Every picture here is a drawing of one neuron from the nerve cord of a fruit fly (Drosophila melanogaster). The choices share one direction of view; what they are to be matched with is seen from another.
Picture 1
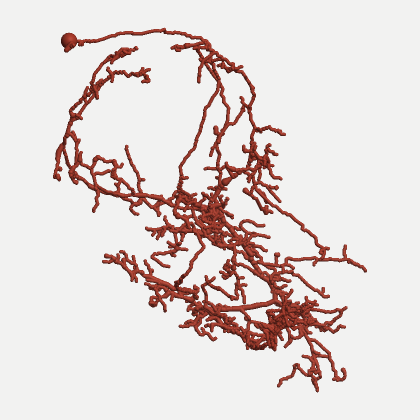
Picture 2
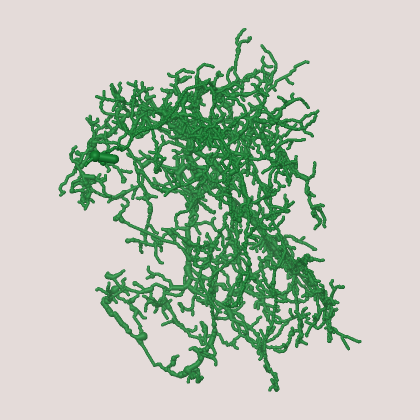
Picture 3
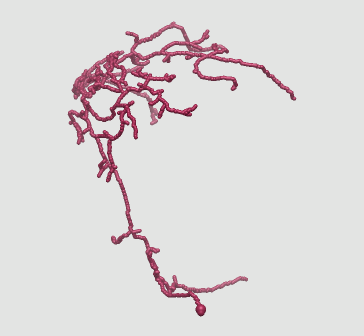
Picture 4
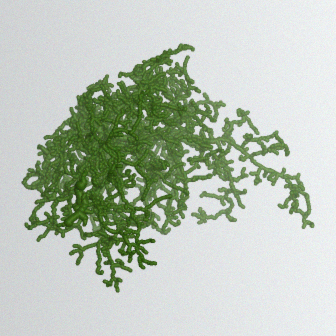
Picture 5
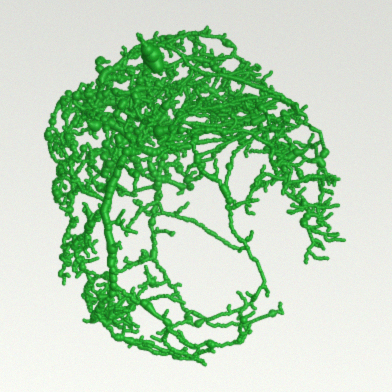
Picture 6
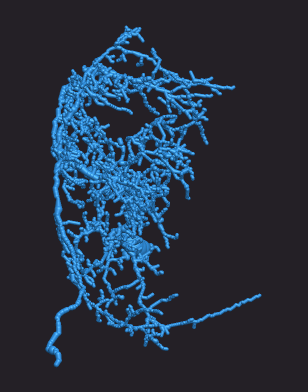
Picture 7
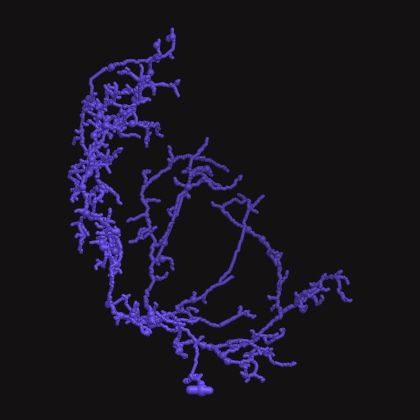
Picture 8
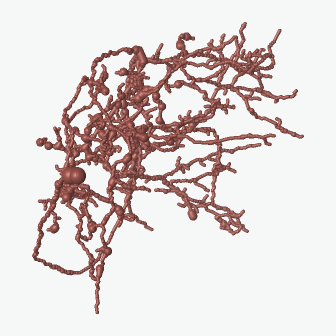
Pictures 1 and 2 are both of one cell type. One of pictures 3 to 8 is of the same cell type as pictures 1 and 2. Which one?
Picture 5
